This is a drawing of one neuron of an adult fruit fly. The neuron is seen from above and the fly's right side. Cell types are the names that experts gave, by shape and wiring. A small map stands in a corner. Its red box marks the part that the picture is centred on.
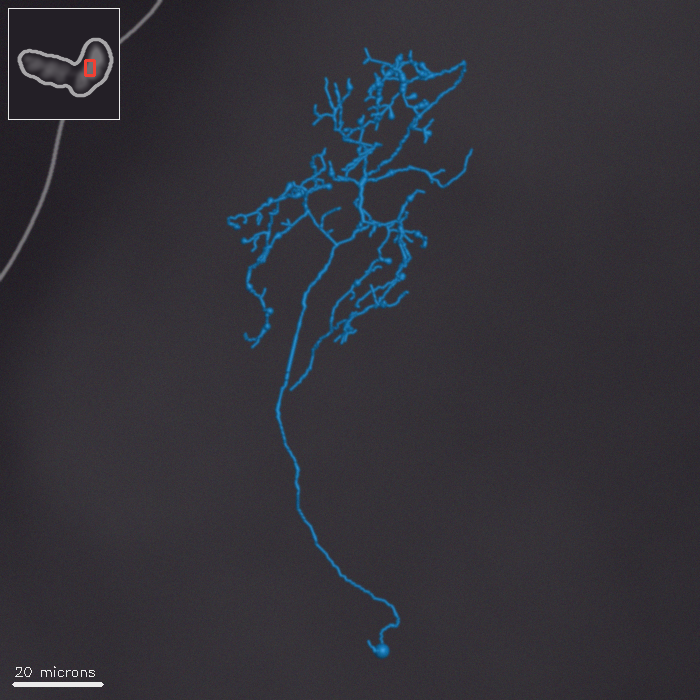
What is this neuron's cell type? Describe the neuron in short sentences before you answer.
It lies in the brain. The cell body can be seen at the bottom of the picture. Dozens of branch ends can be seen. Its broad class is central-brain intrinsic neuron. It is of cell type SLP178.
